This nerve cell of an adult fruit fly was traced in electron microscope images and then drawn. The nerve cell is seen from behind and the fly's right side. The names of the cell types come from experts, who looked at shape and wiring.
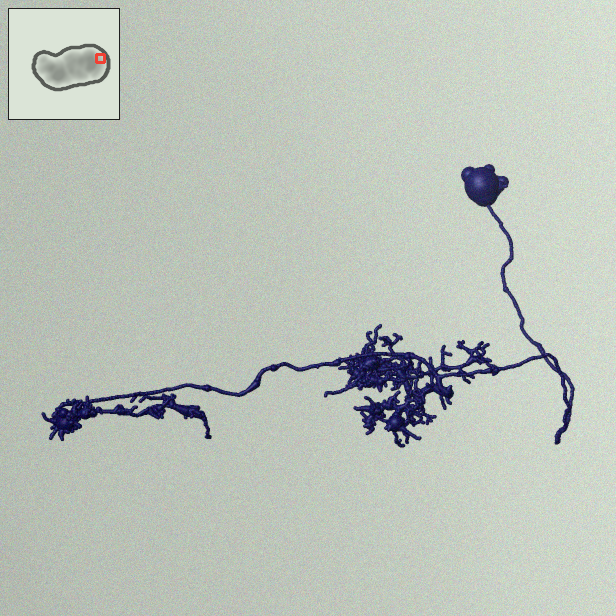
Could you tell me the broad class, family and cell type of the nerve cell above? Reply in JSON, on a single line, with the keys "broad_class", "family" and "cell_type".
{"broad_class": "optic-lobe intrinsic neuron", "family": "Mi", "cell_type": "Mi9"}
